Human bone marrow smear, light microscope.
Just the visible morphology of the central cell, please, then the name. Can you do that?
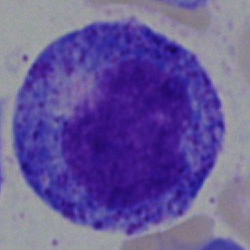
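The chromatin is dark purple and finely textured rather than coarsely clumped. The cytoplasm is blue, with many dark purple granules scattered throughout it. At the upper left of the nucleus lies a paler patch of cytoplasm. This cell is a promyelocyte.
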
